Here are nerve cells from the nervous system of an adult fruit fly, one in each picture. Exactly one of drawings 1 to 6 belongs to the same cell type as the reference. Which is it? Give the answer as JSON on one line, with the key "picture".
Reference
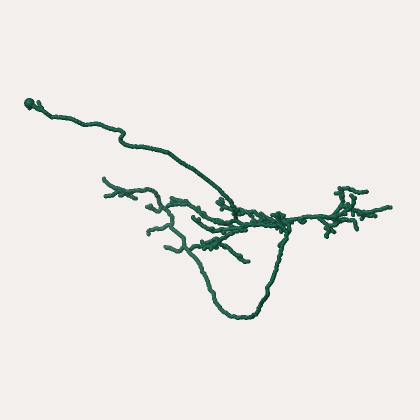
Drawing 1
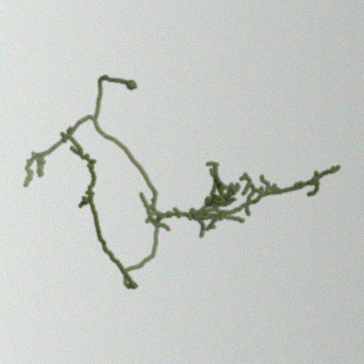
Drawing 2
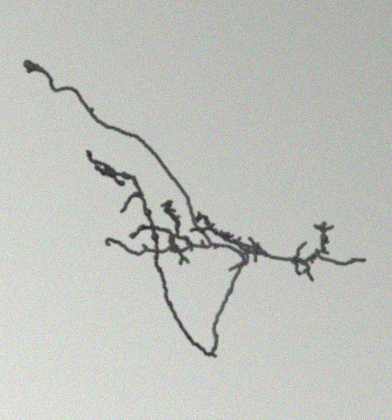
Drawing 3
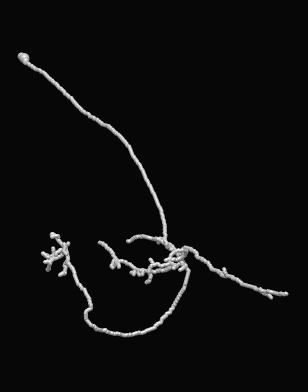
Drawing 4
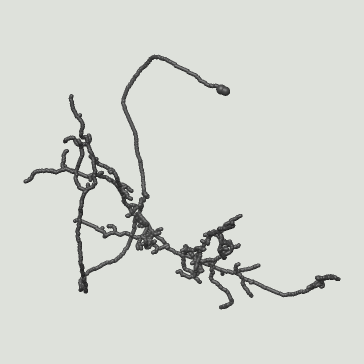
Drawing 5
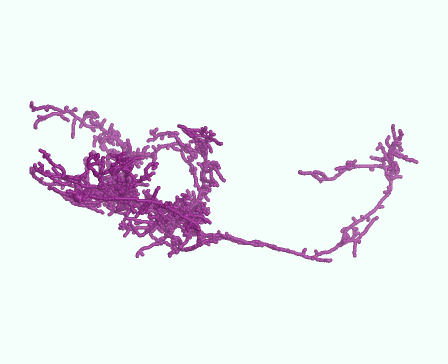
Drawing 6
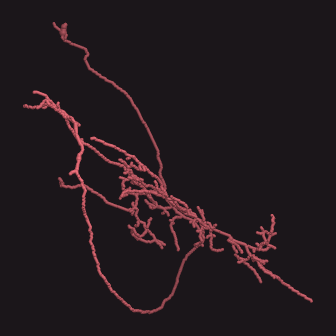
{"picture": 2}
